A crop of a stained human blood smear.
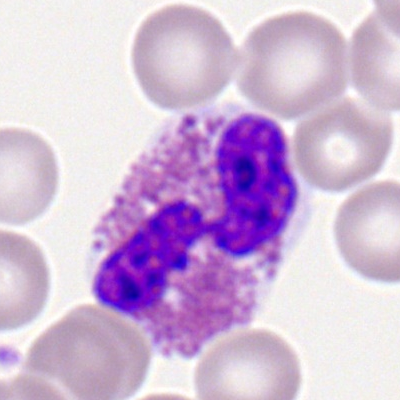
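Eosinophil in a stained human blood smear, the central cell under the light microscope. Its outline is oval and smooth. Two nuclear lobes sit at the upper right and lower left, with dark purple, coarsely clumped chromatin. Coarse granules fill the cytoplasm throughout.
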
